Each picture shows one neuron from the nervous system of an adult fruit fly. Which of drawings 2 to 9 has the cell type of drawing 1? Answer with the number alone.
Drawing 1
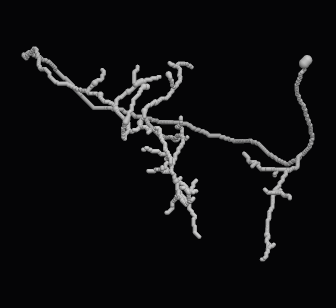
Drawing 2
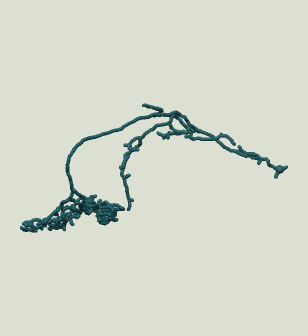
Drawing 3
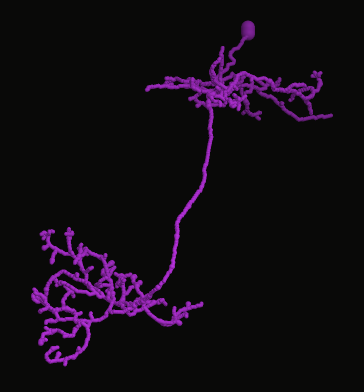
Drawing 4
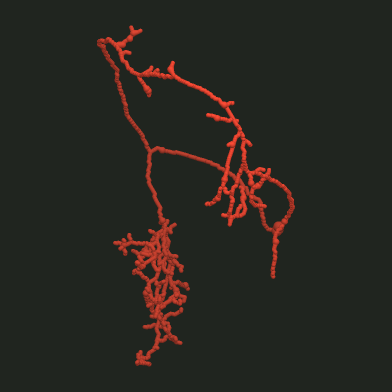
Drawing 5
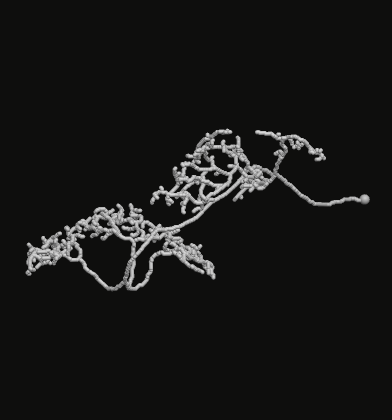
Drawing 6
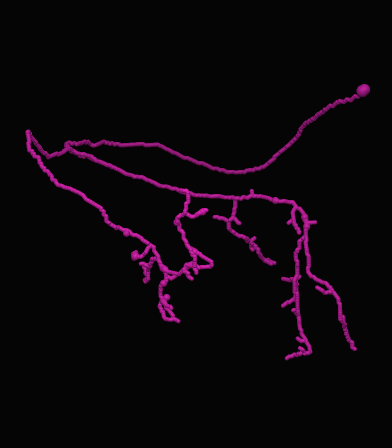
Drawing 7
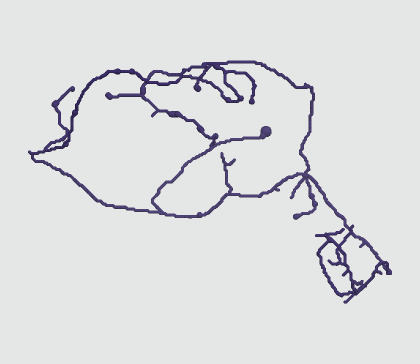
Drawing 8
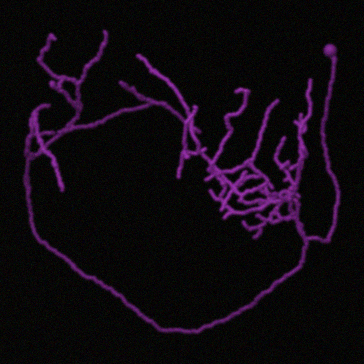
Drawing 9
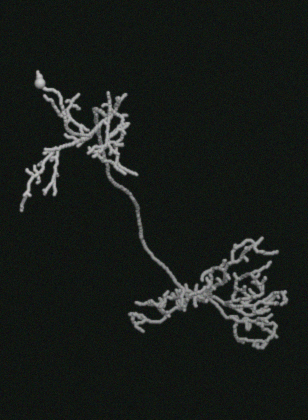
6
